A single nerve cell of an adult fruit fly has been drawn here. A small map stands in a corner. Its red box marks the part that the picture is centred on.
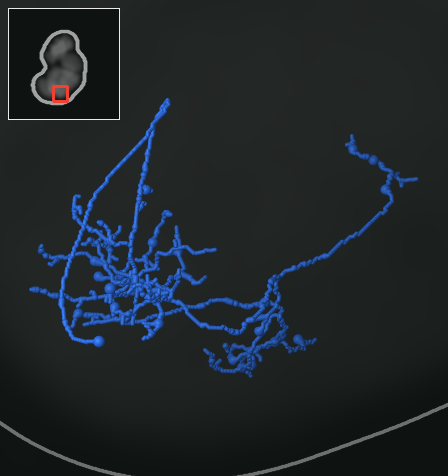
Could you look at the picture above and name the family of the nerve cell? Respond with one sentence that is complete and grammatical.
It is hemilineage LHp1 that names the family of this nerve cell.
